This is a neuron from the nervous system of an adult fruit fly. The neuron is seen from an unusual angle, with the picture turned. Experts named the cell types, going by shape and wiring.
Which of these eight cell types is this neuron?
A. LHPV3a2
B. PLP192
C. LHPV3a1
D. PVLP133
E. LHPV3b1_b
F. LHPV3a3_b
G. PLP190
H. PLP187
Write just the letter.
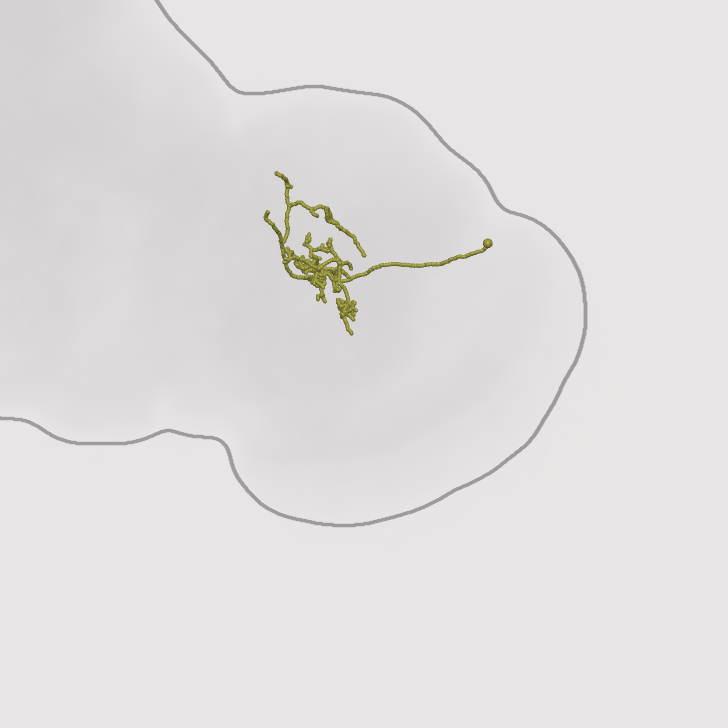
B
